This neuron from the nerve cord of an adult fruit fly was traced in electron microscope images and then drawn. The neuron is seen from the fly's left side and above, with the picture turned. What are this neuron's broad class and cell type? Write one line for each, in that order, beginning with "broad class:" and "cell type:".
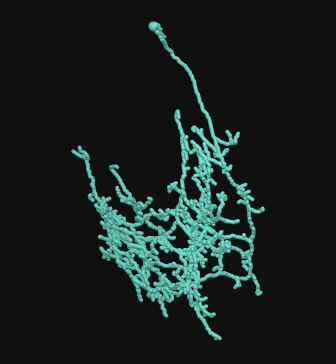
broad class: nerve-cord intrinsic neuron
cell type: INXXX235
